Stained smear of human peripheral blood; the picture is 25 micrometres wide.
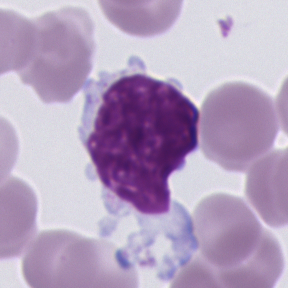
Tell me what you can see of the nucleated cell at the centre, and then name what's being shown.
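Chromatin first: it stains deep purple and looks dense and clumped. Nucleoli next: none can be seen in the nucleus. Cytoplasm last: pale blue-grey, breaking up into ragged, fine projections that are most extensive below the nucleus. The cell is a large granular lymphocyte.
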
